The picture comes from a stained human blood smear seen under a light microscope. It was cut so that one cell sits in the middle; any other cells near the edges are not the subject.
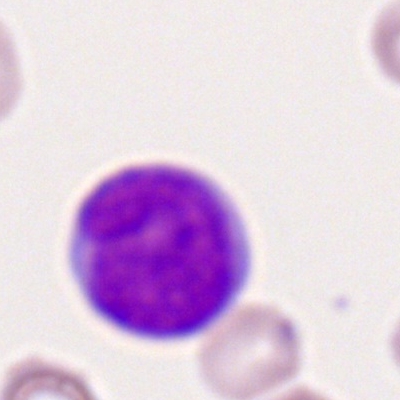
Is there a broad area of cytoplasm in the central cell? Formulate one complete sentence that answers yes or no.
No, most of the cell is taken up by its nucleus.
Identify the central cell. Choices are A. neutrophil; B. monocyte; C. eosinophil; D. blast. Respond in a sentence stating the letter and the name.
Option D is the right choice, the central cell being a blast.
